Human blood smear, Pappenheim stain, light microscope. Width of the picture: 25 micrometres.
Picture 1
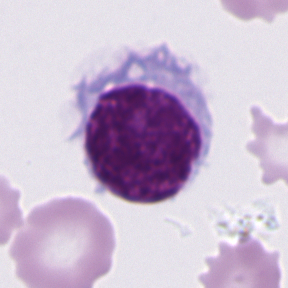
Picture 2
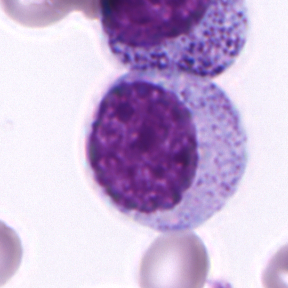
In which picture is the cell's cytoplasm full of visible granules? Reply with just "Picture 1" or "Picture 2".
Picture 2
